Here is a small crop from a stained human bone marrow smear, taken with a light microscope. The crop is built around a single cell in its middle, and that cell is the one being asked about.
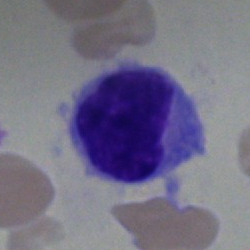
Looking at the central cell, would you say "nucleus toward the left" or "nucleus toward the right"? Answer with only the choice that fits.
Nucleus toward the left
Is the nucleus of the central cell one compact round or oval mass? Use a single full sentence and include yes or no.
Yes, its nucleus is a round or oval mass rather than a curved band.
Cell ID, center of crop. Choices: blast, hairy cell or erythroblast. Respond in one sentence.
The cell of interest, in the center, is a hairy cell.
